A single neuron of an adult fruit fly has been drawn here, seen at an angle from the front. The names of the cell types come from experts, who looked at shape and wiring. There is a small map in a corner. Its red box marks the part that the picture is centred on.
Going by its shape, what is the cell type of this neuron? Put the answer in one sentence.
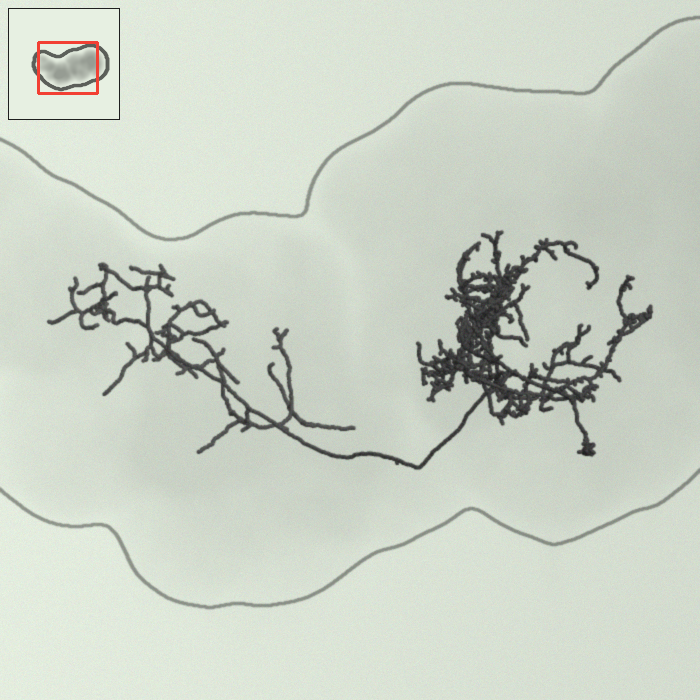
The cell type is DNbe005.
